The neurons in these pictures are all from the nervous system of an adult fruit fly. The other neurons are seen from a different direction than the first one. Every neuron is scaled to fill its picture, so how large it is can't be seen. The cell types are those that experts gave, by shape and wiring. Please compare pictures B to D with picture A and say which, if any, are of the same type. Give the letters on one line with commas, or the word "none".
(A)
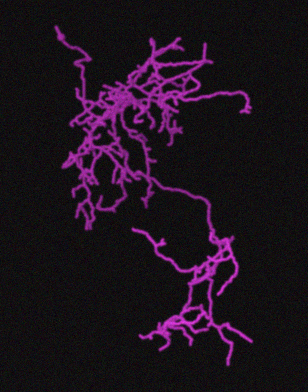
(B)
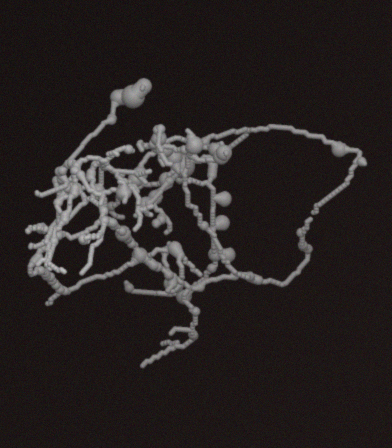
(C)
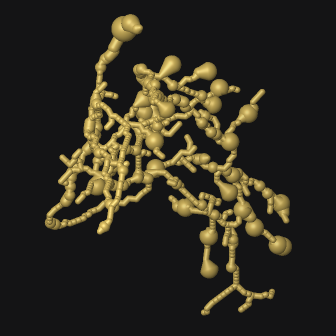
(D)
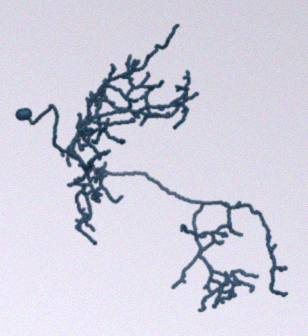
D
